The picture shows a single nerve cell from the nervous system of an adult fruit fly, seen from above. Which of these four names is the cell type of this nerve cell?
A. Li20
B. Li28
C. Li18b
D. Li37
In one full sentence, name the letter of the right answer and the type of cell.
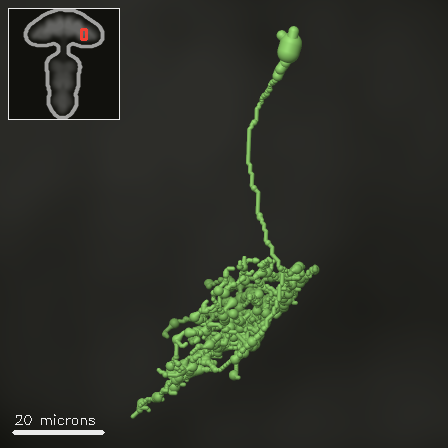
The nerve cell represents the cell type Li28, found under option B.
